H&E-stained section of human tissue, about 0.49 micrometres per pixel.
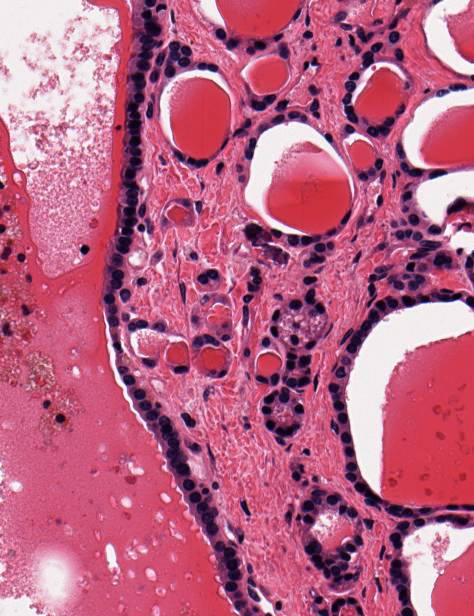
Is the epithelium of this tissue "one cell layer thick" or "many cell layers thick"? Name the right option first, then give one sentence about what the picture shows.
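One cell layer thick. The large lumen is lined along its right edge by a single layer of cuboidal cells with dark round nuclei.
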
